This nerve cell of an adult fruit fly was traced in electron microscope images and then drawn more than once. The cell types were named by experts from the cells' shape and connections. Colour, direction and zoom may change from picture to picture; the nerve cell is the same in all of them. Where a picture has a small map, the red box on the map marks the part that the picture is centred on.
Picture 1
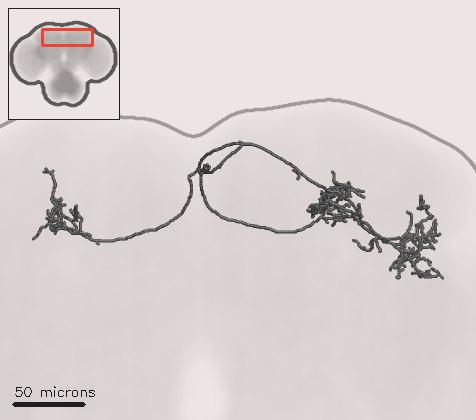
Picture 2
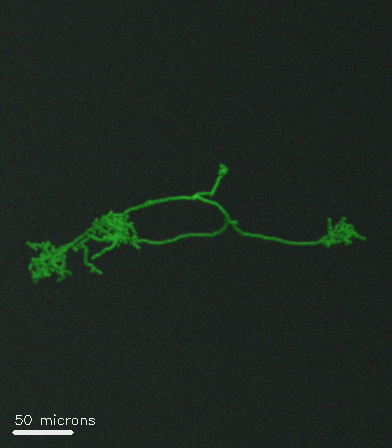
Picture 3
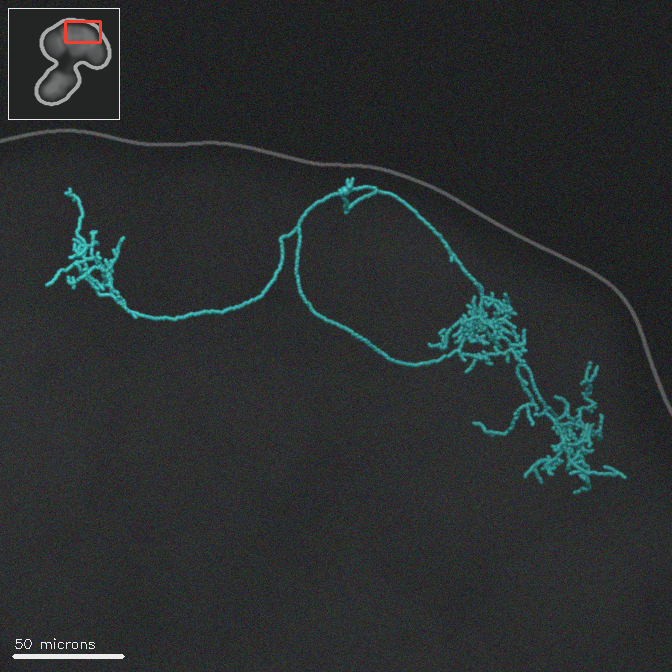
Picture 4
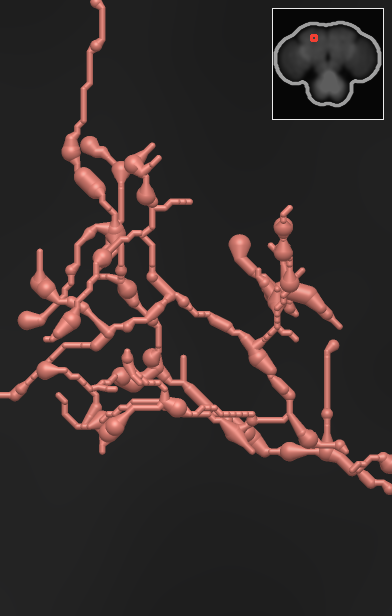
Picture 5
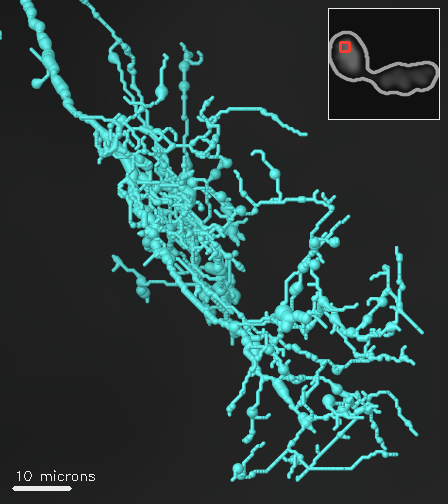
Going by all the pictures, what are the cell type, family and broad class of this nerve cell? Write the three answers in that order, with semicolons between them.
SIP101m; hemilineage SMPad1; central-brain intrinsic neuron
